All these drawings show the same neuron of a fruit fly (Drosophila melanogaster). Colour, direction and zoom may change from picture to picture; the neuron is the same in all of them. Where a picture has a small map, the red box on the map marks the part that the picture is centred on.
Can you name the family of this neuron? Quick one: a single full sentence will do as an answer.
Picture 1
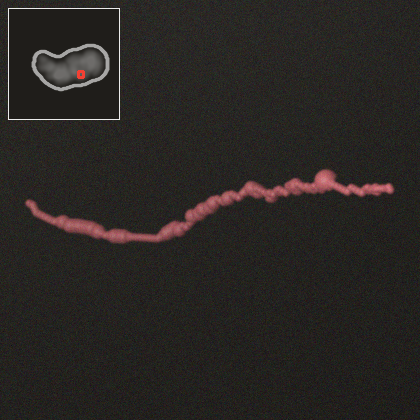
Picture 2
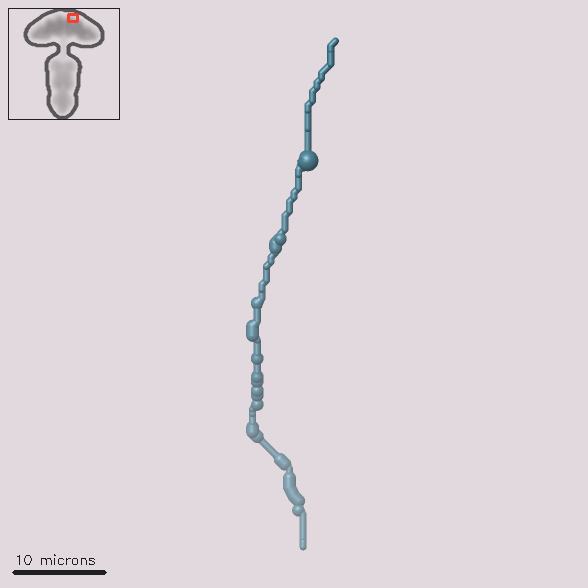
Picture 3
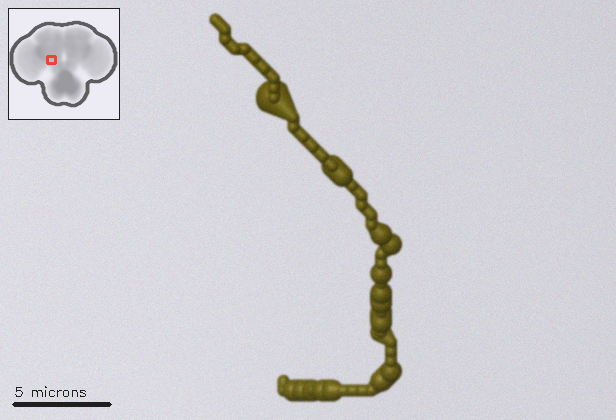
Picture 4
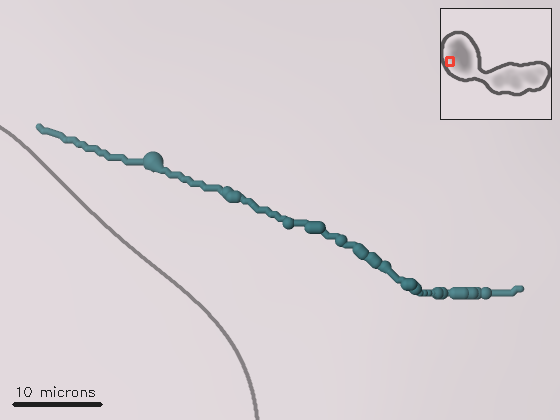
The family grouping of the neuron is class mechanosensory.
